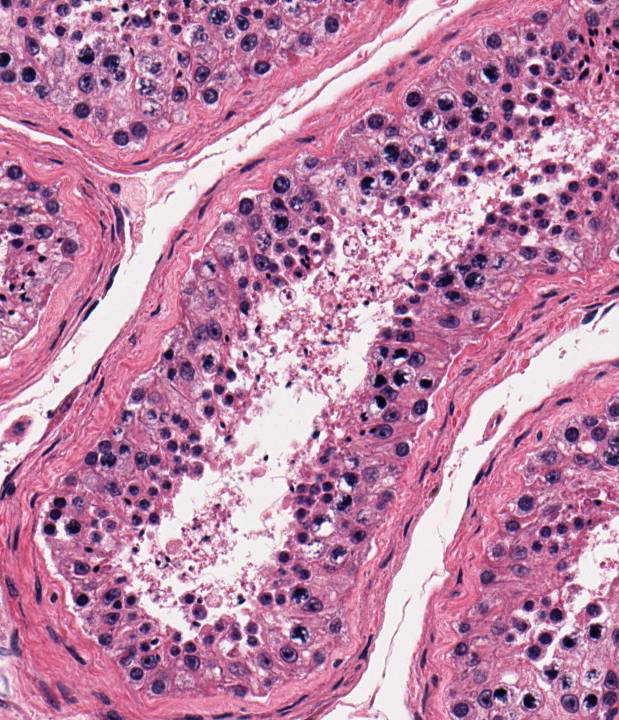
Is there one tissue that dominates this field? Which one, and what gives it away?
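This field mainly shows a seminiferous tubule. Point one: a thick epithelium of many layers of crowded round-nucleated cells lines each tubule.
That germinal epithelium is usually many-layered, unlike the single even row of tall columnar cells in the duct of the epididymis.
Point two: many middle-layer cells have large round nuclei with coarse, clumped dark chromatin.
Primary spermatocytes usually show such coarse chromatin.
Point three: small, dense, very dark nuclei lie mainly toward the luminal side.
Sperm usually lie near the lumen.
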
